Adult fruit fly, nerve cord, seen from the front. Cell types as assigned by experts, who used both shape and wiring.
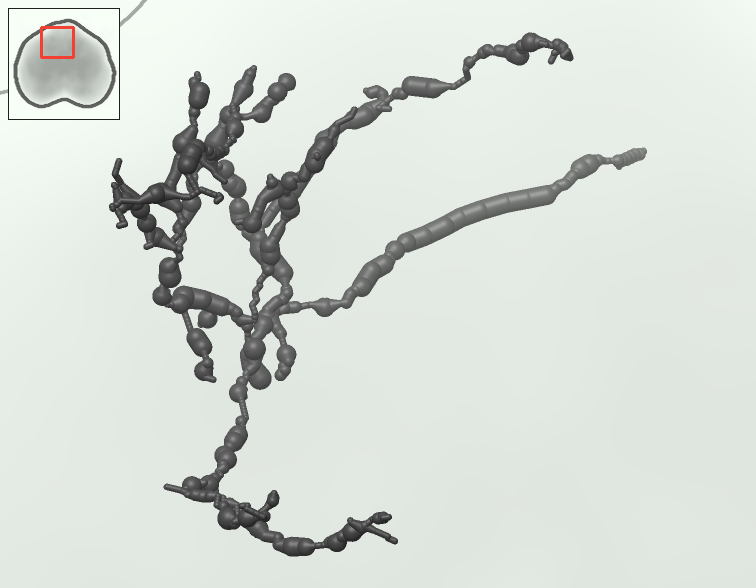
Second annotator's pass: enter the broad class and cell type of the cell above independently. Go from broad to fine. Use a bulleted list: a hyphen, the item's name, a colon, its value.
- broad class: sensory neuron entering the nerve cord
- cell type: SNxx17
